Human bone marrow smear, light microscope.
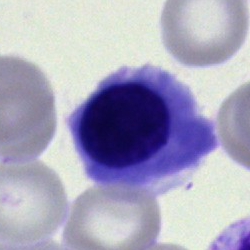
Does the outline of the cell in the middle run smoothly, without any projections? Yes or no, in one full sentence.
No, what this cell has is a rough outline, not a smooth one.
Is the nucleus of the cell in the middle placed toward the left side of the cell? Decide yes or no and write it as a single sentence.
Yes, the nucleus is found toward the left, whether upper, middle or lower.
